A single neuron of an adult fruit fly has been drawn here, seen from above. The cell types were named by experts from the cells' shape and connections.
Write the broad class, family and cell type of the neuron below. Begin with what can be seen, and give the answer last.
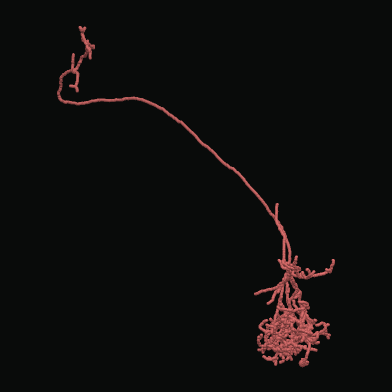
Its cell body lies at the lower right of the picture. As drawn here it is about as wide as it is tall. It is a central-brain intrinsic neuron. Its family is hemilineage VLPl&d1_lateral. The cell type is AVLP268.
